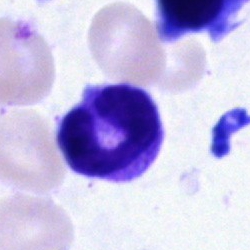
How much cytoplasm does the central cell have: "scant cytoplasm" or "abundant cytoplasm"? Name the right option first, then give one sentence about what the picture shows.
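Scant cytoplasm. The nucleus fills most of the cell.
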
